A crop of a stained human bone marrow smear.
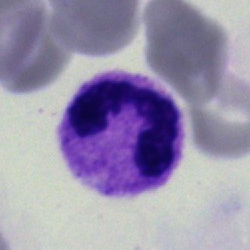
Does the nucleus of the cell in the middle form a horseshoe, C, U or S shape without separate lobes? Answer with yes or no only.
Yes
